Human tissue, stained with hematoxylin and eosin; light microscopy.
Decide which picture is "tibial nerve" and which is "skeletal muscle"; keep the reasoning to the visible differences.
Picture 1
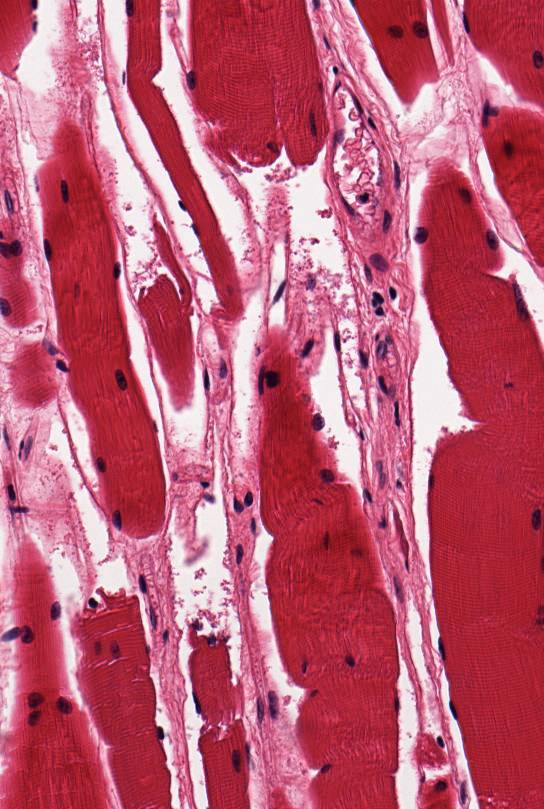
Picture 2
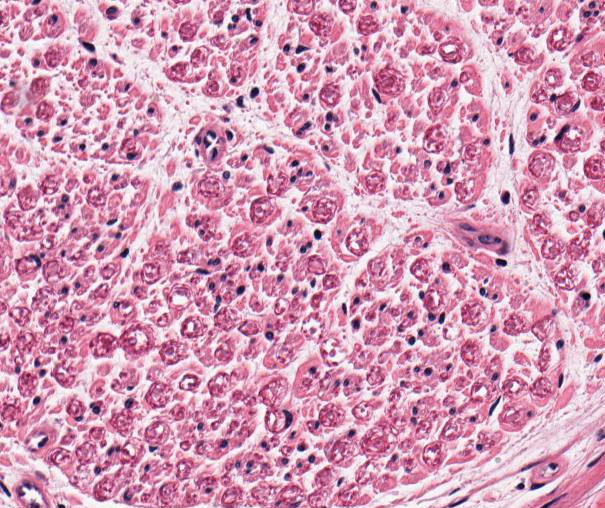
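Right — skeletal muscle in picture 1, tibial nerve in picture 2. In the skeletal muscle I can make out fine striations running across the width of the fibres, which are separate, unbranched cylinders. Their nuclei are small, dark and oval, lying at the fibre edges, and many fibres carry several along their length. The tibial nerve instead has closely packed fibres cut in cross-section, grouped into several compartments by thin pale septa. Most profiles are round, a pink central core inside a pale ring crossed by fine pink strands, larger and smaller ones intermingled throughout.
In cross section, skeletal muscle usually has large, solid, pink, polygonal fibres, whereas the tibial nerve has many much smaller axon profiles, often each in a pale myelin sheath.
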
